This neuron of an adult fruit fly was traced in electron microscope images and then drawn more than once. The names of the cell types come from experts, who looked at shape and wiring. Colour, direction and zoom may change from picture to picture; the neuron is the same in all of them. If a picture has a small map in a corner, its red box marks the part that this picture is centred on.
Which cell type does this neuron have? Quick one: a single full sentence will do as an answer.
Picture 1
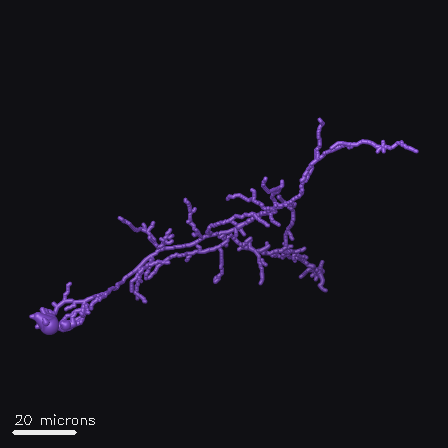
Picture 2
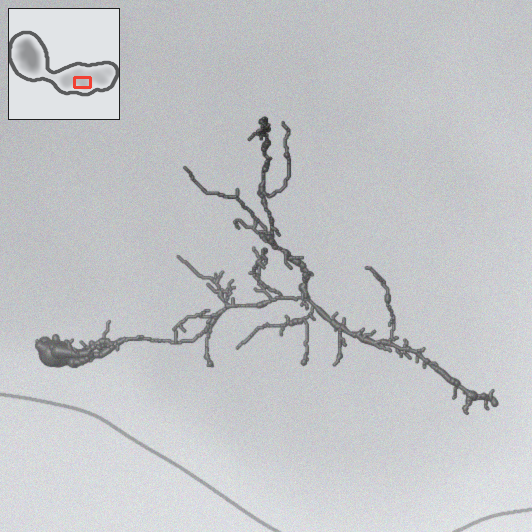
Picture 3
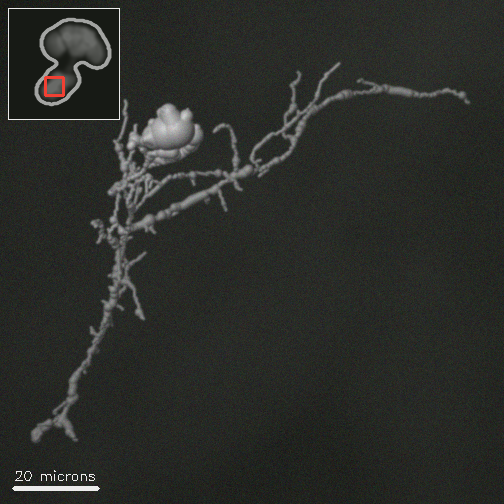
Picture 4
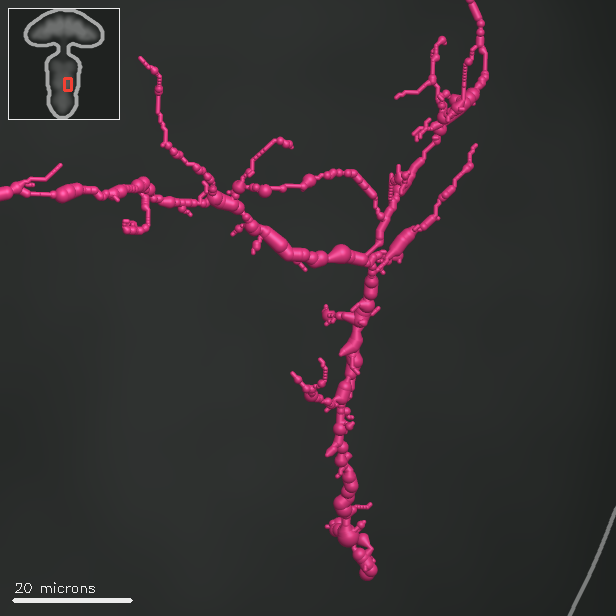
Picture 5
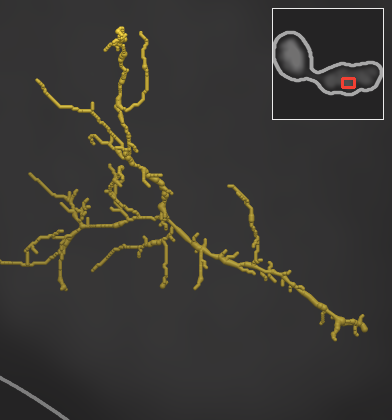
So far as cell type goes, this neuron is ltm1-tibia MN.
